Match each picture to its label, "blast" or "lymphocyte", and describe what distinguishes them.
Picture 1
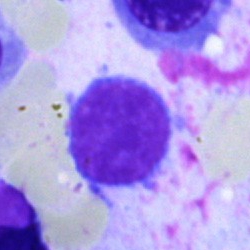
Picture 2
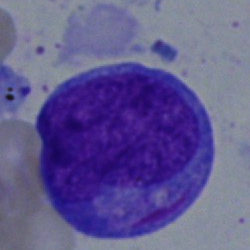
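Identity comes first: picture 1 is a lymphocyte, picture 2 a blast. Outline: both cells are round, the blast's smoothly so, while tiny bluish knobs stand out from parts of the lymphocyte's margin. Cytoplasm: in the lymphocyte it is very scant, showing at most as a thin rim around the nucleus.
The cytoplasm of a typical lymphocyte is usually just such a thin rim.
Chromatin: dense and deep purple in the lymphocyte, finely granular rather than coarsely clumped in the blast.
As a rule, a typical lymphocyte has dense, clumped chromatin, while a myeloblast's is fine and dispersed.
Contents: the blast shows no distinct cytoplasmic granules, but a single slender reddish-purple rod lies in its cytoplasm at the lower right. Neighbours: pale, unnucleated cells touch the blast on its left, and pale greyish discs without nuclei lie against the lymphocyte's left side.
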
